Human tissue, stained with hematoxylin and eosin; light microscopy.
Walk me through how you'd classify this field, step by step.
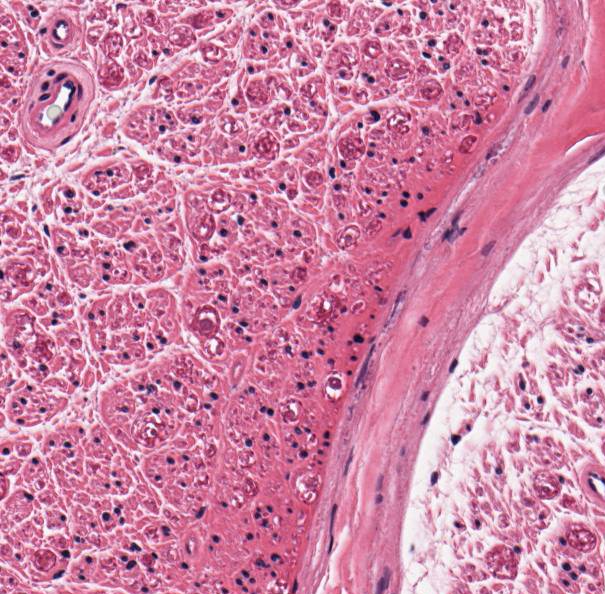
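Mainly nerve fascicle. Two compartments of tightly packed round cross-sectioned profiles: a large one over the left two-thirds, a second at lower right. Many profiles show a central pink core inside a pale ring.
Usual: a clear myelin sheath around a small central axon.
Small dark oval nuclei scattered between profiles. Dense pink fibrous band with elongated dark nuclei curves from top right to bottom centre, dividing the compartments.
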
